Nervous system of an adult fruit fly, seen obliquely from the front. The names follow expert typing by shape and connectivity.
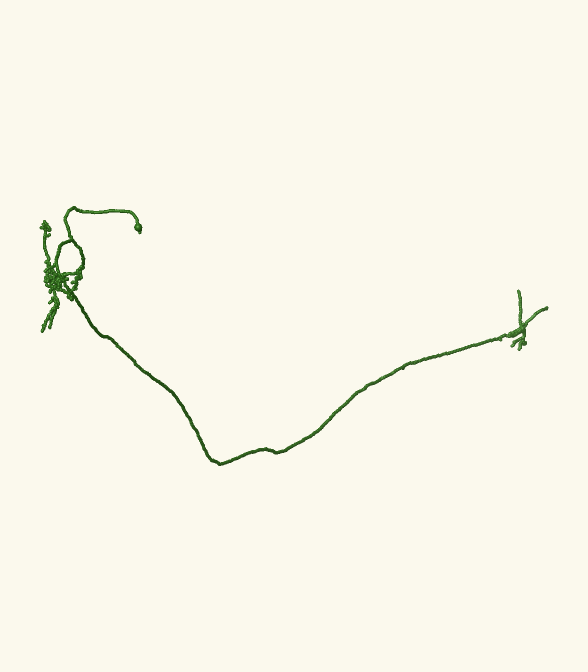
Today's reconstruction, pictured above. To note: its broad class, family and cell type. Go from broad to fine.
descending neuron; hemilineage PSp2; DNpe054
